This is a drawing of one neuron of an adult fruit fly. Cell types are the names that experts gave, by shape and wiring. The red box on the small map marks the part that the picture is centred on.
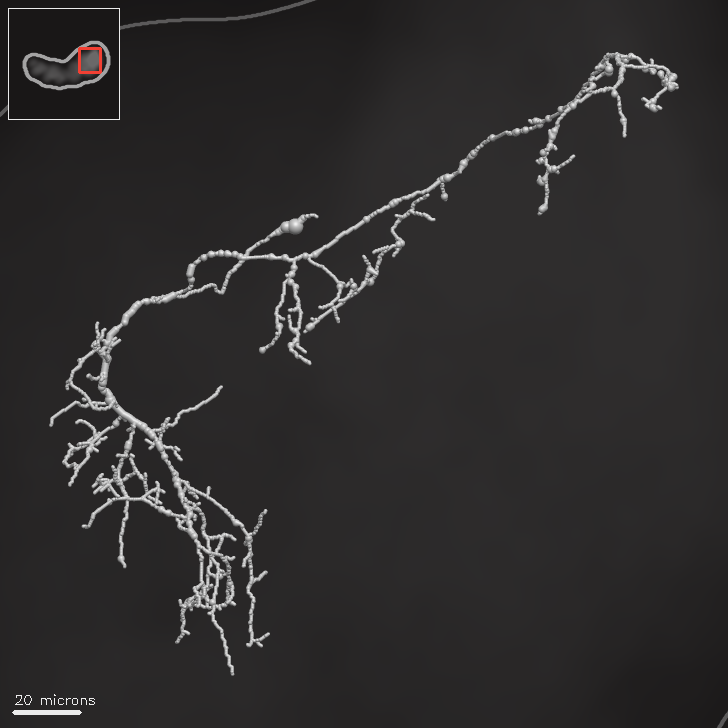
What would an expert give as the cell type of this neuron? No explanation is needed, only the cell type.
AVLP753m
